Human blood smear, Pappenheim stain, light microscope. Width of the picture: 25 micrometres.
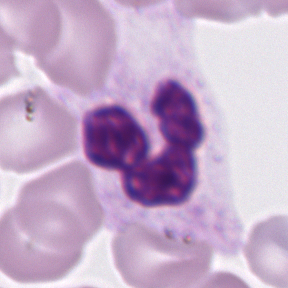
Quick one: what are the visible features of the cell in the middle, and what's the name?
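Outline first: irregular, not round. Cytoplasm next: plentiful and pale pinkish-lilac, holding fine, faint violet granules. Chromatin last: dark purple and coarsely clumped. Result: the cell is a segmented neutrophil.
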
